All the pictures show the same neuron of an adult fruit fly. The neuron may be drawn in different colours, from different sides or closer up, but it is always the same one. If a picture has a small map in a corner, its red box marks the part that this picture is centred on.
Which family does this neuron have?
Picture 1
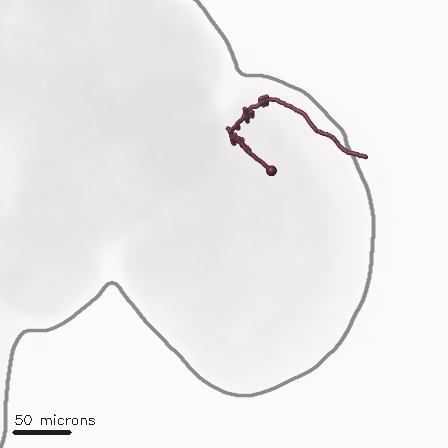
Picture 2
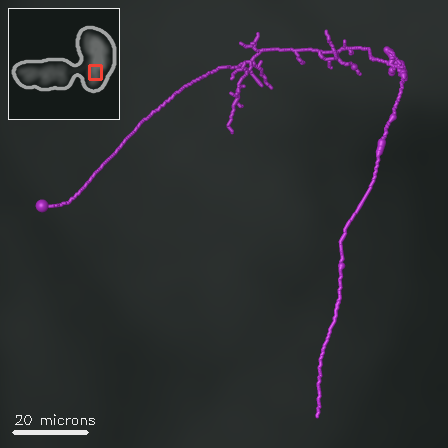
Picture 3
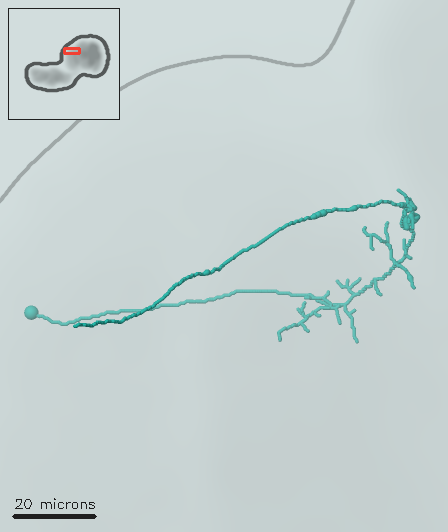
C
